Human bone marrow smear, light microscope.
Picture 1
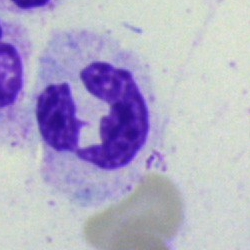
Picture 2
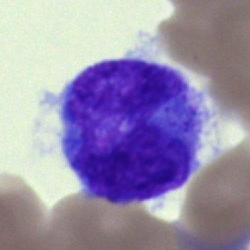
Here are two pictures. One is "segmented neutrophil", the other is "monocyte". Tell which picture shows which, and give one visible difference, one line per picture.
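Picture 1: segmented neutrophil. The cytoplasm is plentiful and pale greyish-lilac.
Picture 2: monocyte. The nucleus fills most of the cell.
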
